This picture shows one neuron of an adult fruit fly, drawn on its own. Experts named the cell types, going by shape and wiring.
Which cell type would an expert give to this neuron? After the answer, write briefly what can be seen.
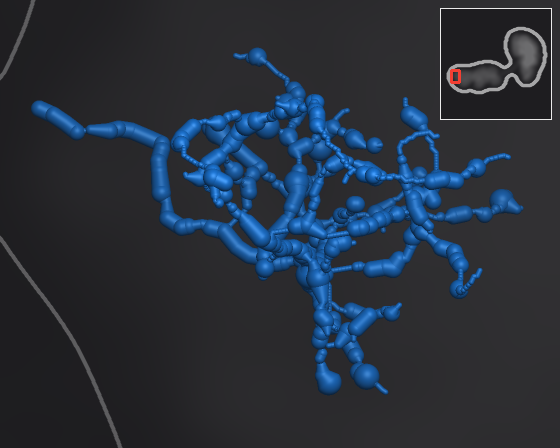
Its cell type is SNxx09. Its broad class is sensory neuron entering the nerve cord. No cell body is drawn. In this view it is wider than it is tall.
